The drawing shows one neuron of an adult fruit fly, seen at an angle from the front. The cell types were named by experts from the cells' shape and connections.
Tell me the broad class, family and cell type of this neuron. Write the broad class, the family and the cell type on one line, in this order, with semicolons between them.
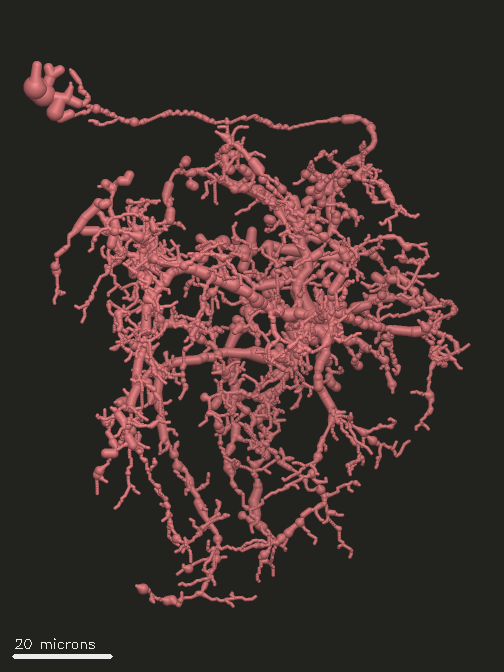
nerve-cord intrinsic neuron; hemilineage 19A; IN19A016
